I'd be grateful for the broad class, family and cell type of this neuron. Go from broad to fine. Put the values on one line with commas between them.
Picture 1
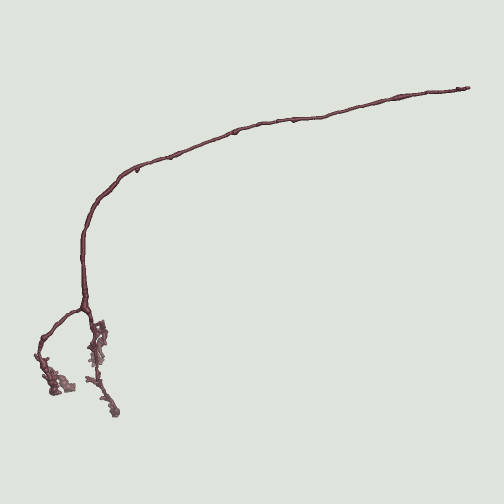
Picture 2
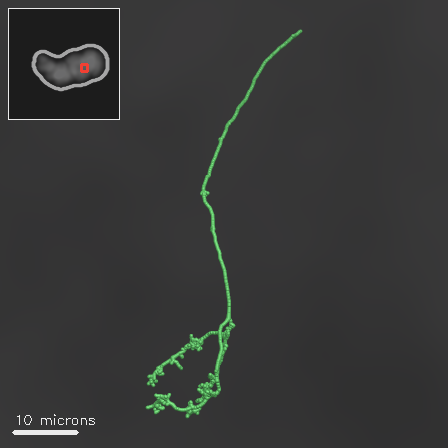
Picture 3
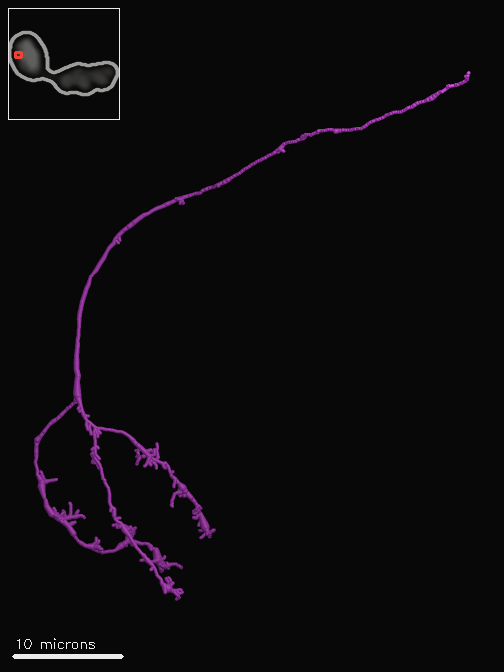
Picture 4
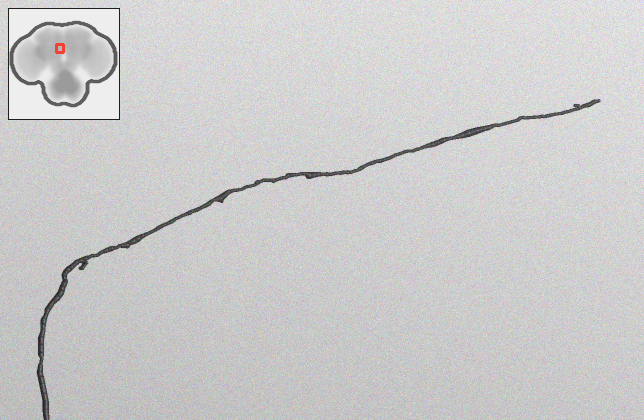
sensory neuron entering the brain, class olfactory, ORN_DC2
